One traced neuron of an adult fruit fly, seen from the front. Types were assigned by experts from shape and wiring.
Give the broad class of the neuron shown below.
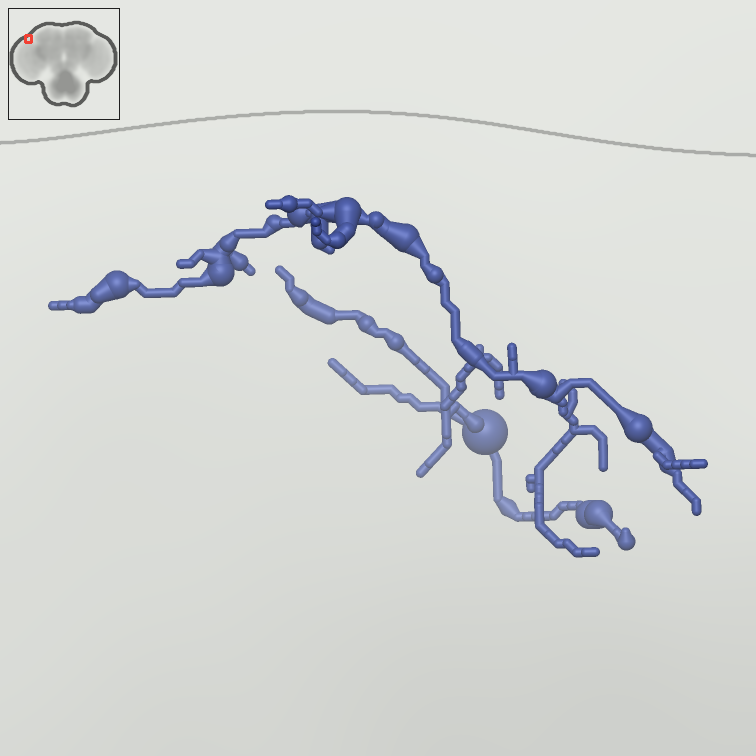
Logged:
optic-lobe intrinsic neuron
